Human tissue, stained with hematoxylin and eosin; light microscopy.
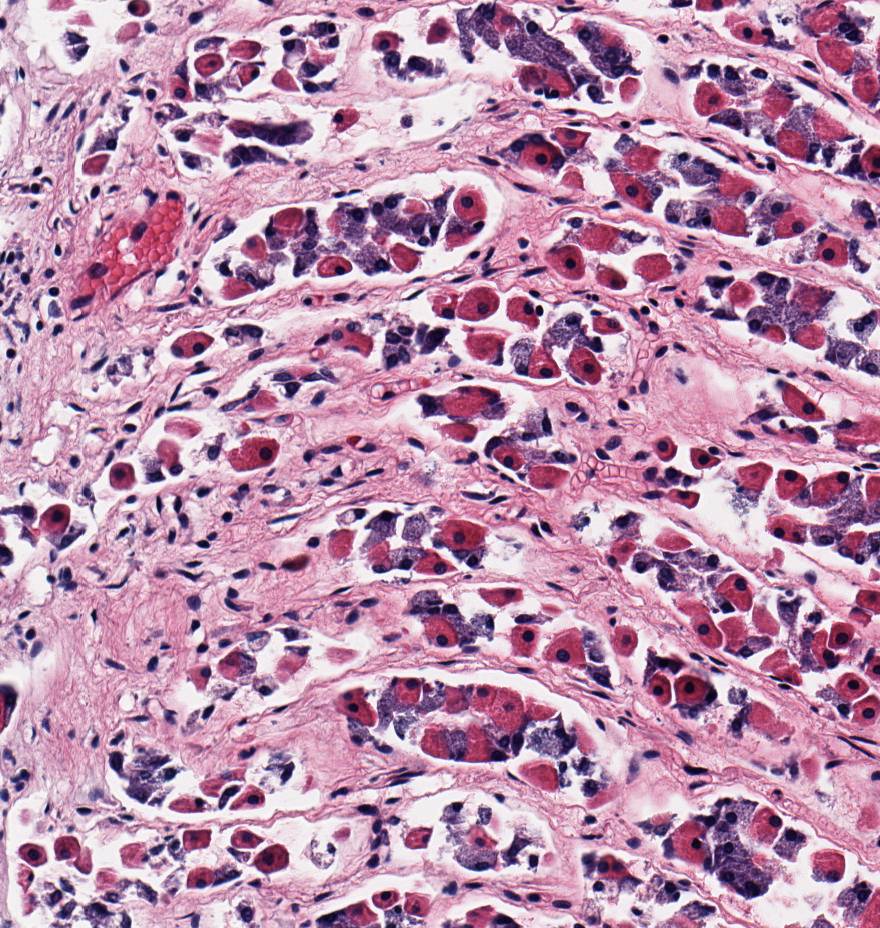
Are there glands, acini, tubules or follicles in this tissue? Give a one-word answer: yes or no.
Yes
